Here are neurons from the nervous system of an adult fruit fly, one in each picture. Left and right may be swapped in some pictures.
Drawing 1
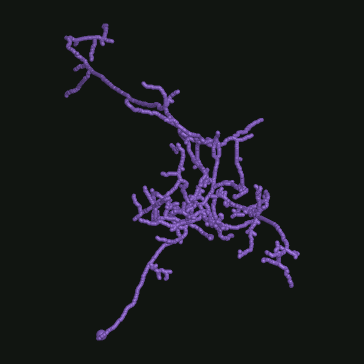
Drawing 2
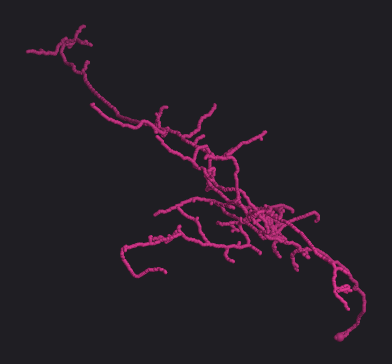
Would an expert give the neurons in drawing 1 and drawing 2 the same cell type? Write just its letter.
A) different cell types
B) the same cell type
B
